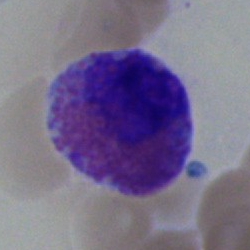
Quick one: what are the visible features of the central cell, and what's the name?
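Looking at the upper right, I find the darkest, nuclear-looking mass, stained a dense dark blue-purple. Down at the lower left, numerous purple-magenta granules crowd together; they cover the cytoplasm, so little of it is clear. This is an eosinophil.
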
